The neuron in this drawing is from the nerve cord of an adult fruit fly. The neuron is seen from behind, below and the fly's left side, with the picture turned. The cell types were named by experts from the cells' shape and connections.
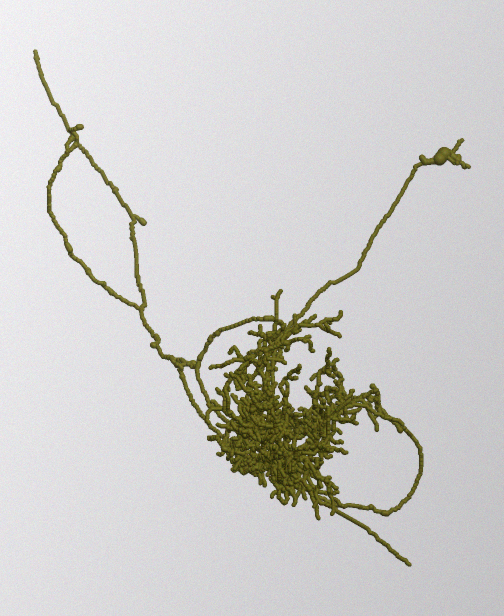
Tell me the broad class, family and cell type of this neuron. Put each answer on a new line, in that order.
ascending neuron
hemilineage 17A
AN17A062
